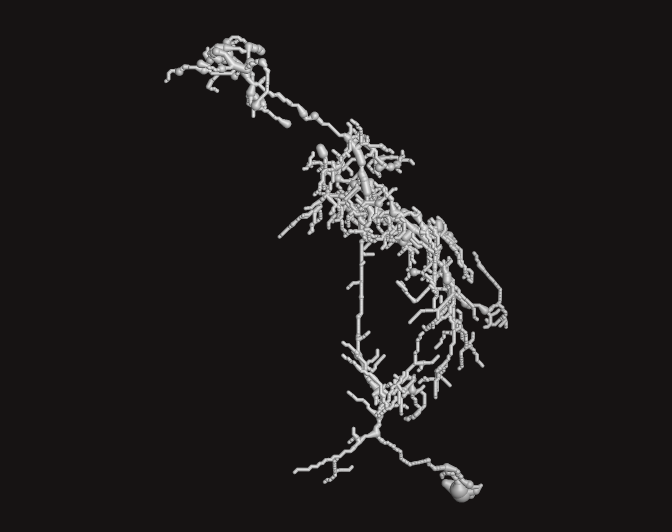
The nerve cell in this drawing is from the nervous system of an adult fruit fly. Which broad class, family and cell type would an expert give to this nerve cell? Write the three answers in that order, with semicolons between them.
nerve-cord intrinsic neuron; hemilineage 06A; IN06A064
